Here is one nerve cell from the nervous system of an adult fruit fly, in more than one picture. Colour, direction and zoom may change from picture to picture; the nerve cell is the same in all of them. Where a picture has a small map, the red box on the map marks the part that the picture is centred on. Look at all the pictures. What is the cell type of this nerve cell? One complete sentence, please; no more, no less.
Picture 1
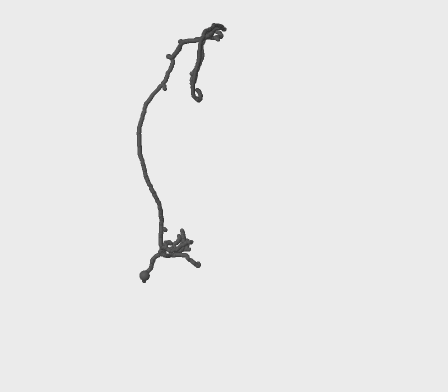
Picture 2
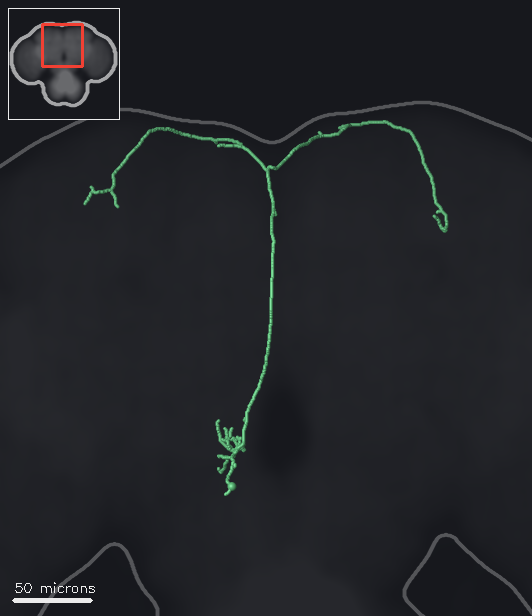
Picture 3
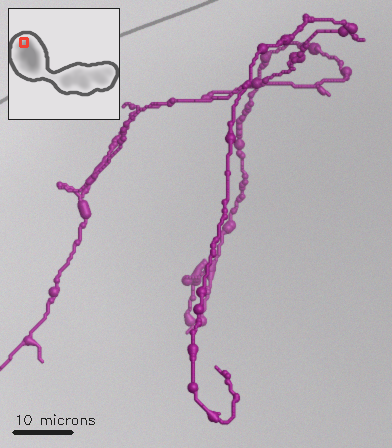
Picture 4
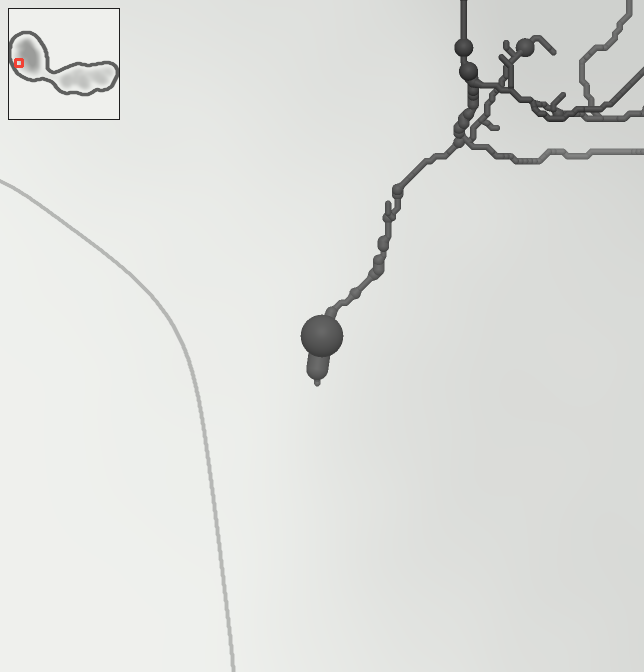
It is FLA004m that names the cell type of this nerve cell.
